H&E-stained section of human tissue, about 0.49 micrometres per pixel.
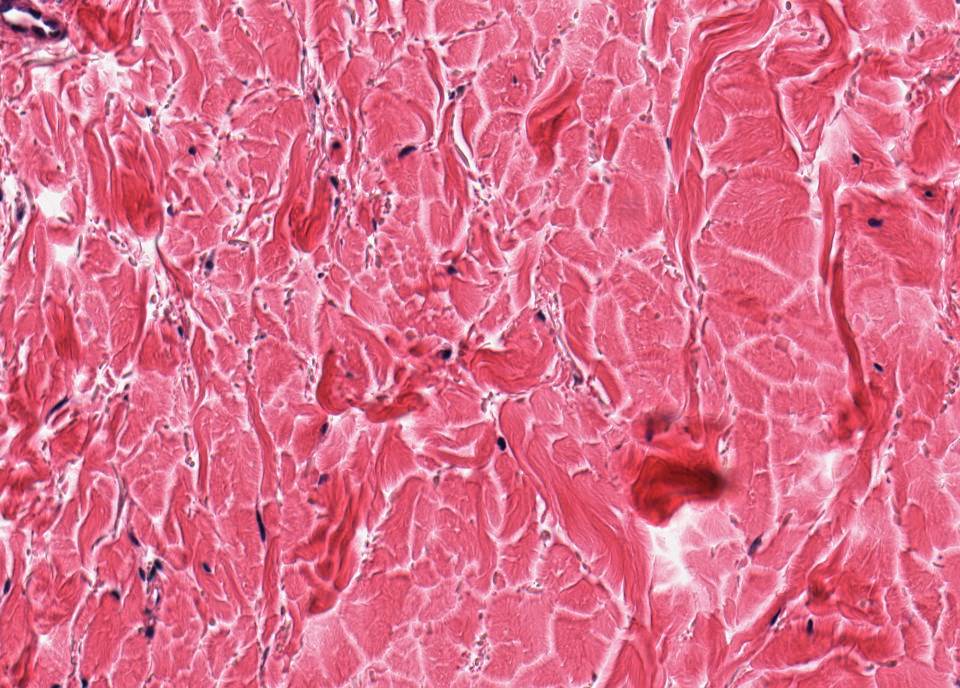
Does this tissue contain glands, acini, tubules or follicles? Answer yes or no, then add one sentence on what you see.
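No. No epithelium or glands are present anywhere in the field.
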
